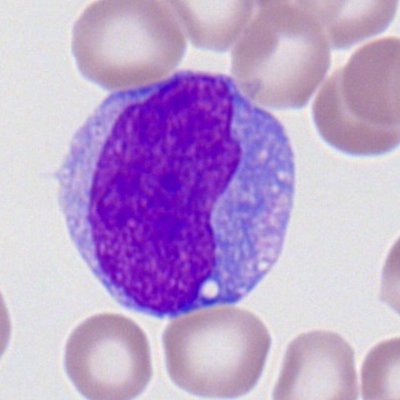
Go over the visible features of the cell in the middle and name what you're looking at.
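Large nucleus, with a wavy indentation along its right border. Pale grey-blue cytoplasm, widest to the right of the nucleus, holds fine, faint pinkish granules throughout. One small clear round vacuole sits at the lower end of the nucleus, near the bottom of the cell. This is a monocyte.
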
